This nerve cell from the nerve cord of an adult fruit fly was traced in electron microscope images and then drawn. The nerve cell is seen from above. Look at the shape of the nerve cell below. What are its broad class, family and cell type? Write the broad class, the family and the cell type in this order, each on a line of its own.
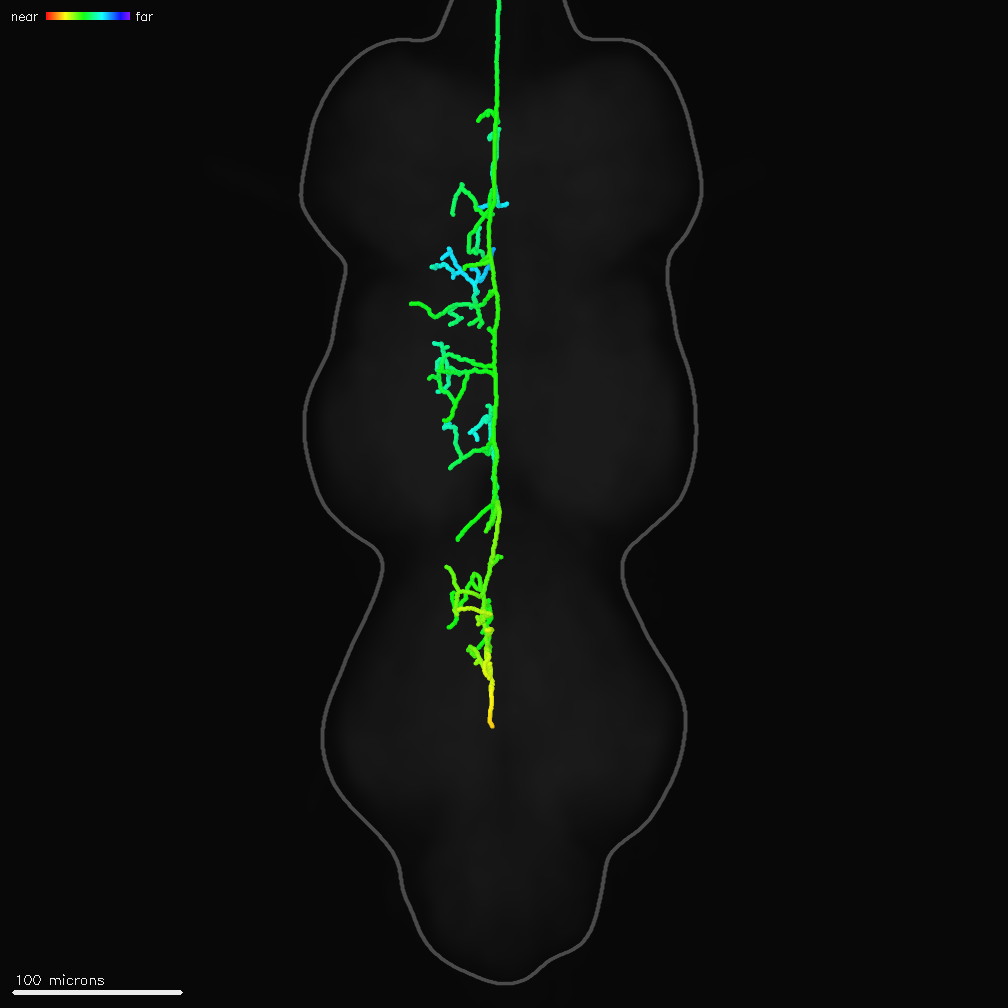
descending neuron
hemilineage PSp2
DNp38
